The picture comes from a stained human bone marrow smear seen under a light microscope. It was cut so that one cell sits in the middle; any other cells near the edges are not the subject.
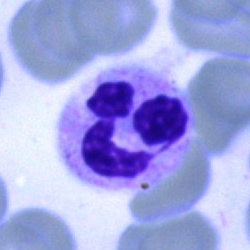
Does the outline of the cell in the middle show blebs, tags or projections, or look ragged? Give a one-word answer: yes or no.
No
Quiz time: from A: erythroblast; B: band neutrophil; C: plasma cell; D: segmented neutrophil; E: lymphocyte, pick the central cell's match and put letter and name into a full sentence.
Option D is correct in that the central cell is a segmented neutrophil.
